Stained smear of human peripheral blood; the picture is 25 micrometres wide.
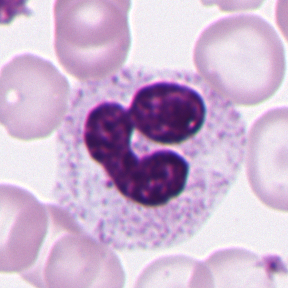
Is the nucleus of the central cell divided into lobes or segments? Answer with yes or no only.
Yes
